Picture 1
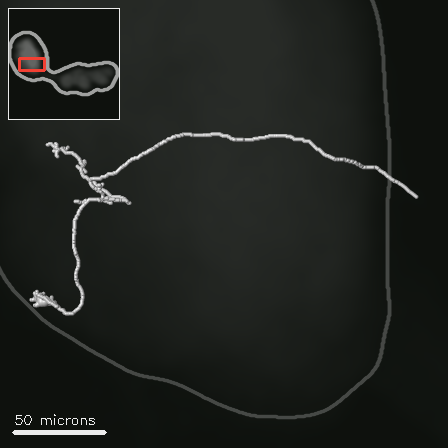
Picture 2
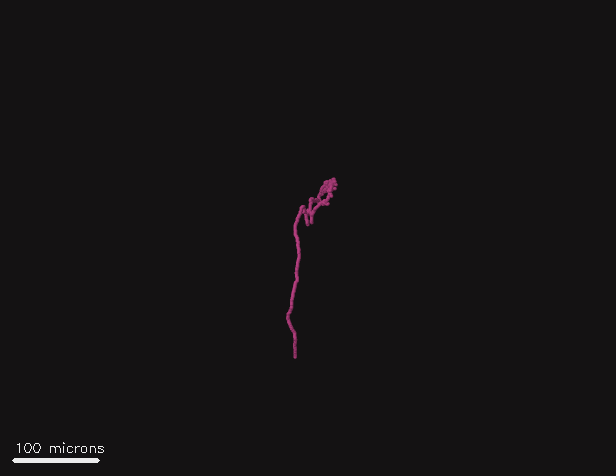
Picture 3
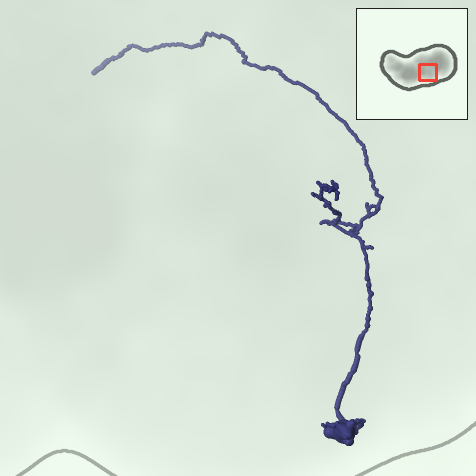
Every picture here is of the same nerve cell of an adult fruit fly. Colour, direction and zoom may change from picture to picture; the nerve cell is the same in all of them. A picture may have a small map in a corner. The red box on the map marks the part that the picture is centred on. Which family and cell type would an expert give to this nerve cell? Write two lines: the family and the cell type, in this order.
Hugin
Hugin-RG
